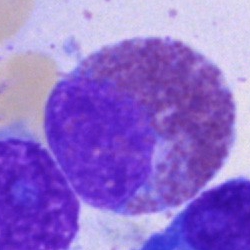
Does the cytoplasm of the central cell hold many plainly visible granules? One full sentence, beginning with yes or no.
Yes, this cell's cytoplasm carries many visible granules.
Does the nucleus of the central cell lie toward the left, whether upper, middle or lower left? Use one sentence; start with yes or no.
Yes, this cell carries its nucleus toward the left side.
